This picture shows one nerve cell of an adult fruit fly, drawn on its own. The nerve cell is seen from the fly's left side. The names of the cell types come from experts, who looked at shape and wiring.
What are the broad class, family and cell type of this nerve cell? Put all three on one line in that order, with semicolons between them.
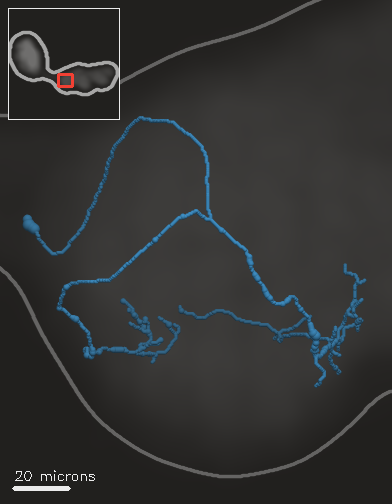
nerve-cord intrinsic neuron; hemilineage 08A; IN08A036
